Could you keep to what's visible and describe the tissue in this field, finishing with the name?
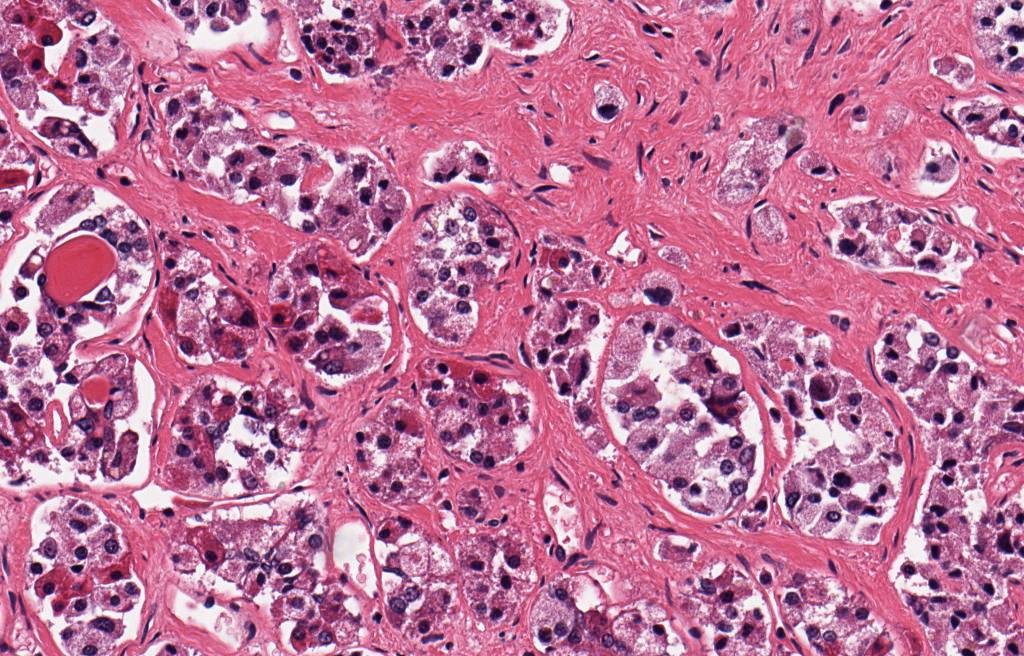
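Cells are arranged in rounded nests throughout, separated by fibrous septa. Within the nests the cells are large and polygonal, with abundant granular cytoplasm. The septa carry thin, elongated fibroblast nuclei lying along the collagen fibres. The broadest band of dense pink collagenous stroma is in the upper right. Tissue: pituitary.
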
